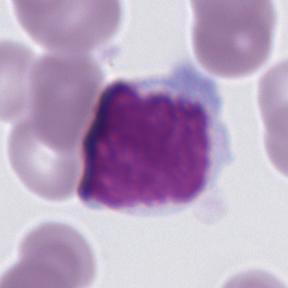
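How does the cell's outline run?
Irregularly, not round.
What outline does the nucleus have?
A roughly squarish one.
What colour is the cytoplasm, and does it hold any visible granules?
Pale greyish blue, with no granules to be seen.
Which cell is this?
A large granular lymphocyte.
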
